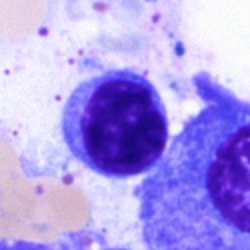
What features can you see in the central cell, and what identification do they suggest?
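The cell has a round, smooth outline. Its nucleus occupies most of the cell, leaving a narrow rim of cytoplasm that is wider on the left than on the right. The chromatin is dense and dark purple throughout the nucleus. This cell is a lymphocyte.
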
